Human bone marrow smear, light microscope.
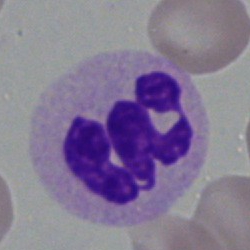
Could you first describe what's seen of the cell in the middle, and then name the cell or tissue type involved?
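A round, smooth outline bounds the cell in the middle. Its nucleus is divided into at least three separate lobes, joined to one another by narrow strands of nuclear material. The chromatin is dense and dark purple. This is a segmented neutrophil.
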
